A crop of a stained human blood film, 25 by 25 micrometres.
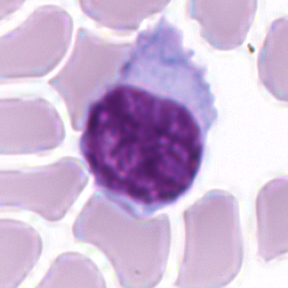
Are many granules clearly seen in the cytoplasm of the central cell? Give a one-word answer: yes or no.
No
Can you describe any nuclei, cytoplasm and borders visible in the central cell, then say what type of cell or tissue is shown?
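The nucleus is round in outline and measures about 10 micrometres across. Its chromatin is dark purple and coarsely clumped, with paler streaks running between the clumps. No distinct nucleolus stands out. The cytoplasm is a pale greyish blue; most of it forms a cap above the nucleus, and elsewhere only a thin rim remains. This is a plasma cell.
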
